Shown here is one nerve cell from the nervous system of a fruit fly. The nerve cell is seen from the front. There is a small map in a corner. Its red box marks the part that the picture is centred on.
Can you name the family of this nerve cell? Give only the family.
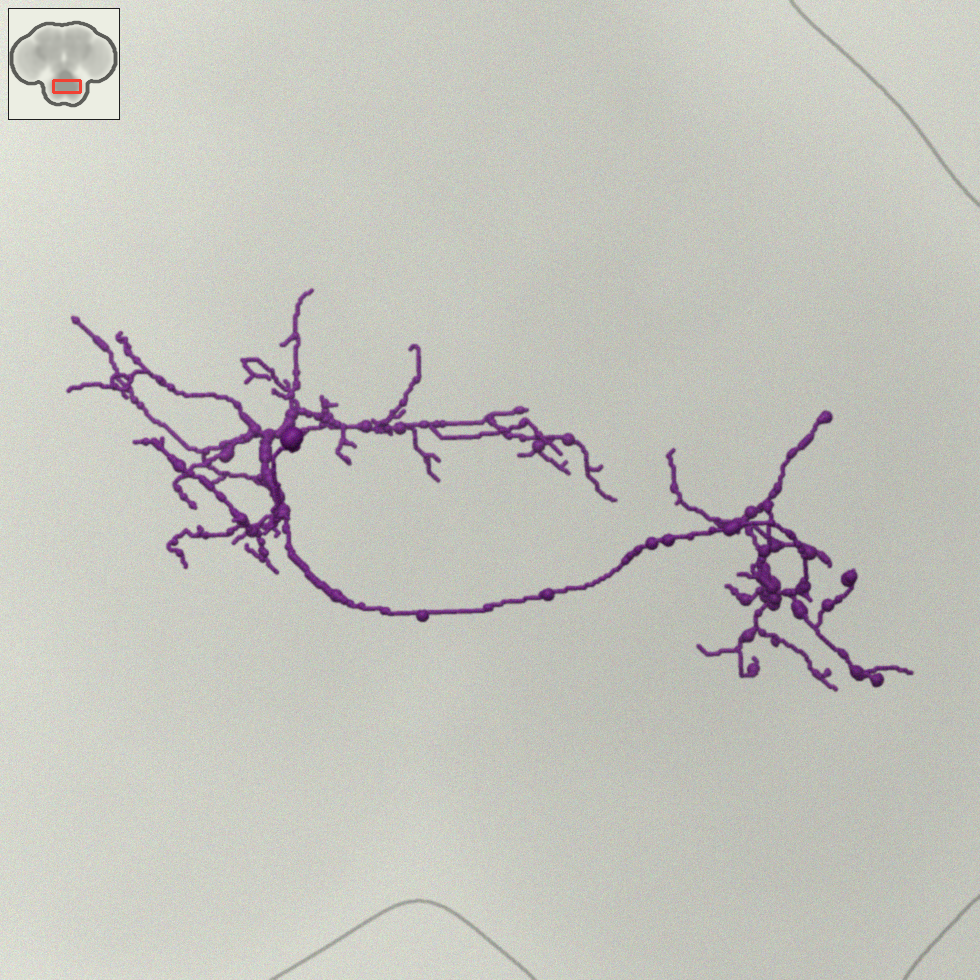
hemilineage 01A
